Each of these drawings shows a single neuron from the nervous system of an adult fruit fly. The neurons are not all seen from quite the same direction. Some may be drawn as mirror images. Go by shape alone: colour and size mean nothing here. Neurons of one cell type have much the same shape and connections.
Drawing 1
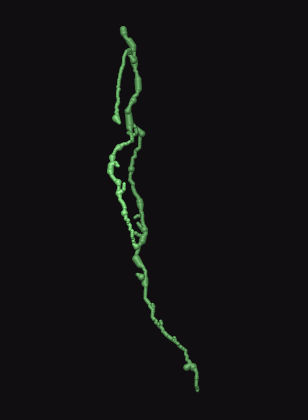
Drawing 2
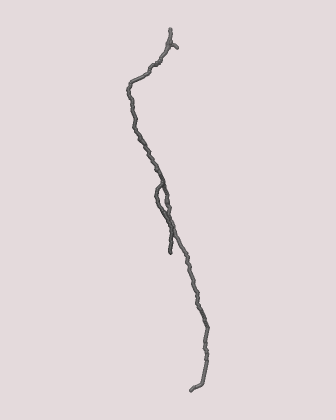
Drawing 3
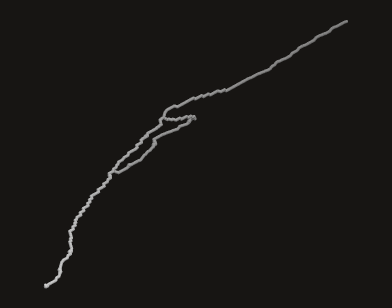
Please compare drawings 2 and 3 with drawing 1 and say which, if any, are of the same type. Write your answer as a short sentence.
Drawing 2 is of the same cell type.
